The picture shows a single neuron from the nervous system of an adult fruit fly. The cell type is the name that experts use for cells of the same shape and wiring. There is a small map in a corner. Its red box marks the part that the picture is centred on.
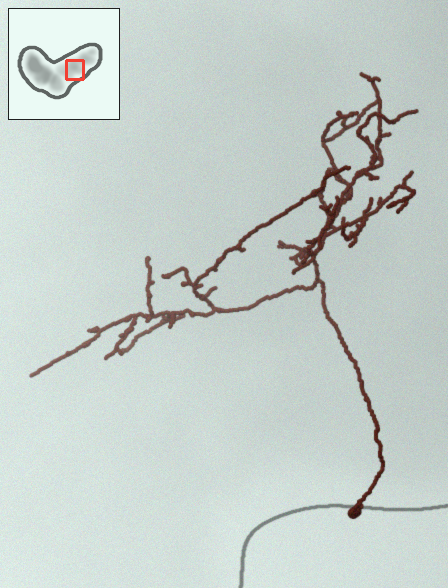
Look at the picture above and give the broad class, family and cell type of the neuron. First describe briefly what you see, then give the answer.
The picture shows dozens of branch ends. As drawn here it is about as wide as it is tall. Its broad class is nerve-cord intrinsic neuron. Its family is hemilineage 16B. Its cell type is IN16B071.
